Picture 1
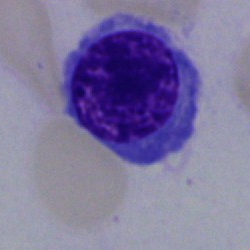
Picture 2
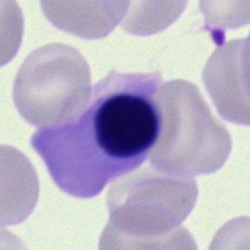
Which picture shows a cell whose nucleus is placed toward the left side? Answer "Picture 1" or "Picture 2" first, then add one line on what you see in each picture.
Picture 1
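In picture 1: The nucleus sits toward the upper left, leaving a wider band of cytoplasm at the lower right.
In picture 2: The nucleus lies off-centre, towards the right side of the cell.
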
